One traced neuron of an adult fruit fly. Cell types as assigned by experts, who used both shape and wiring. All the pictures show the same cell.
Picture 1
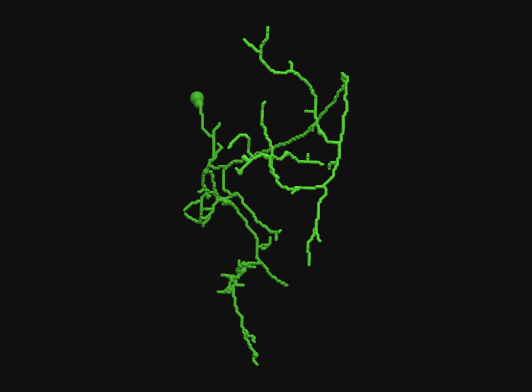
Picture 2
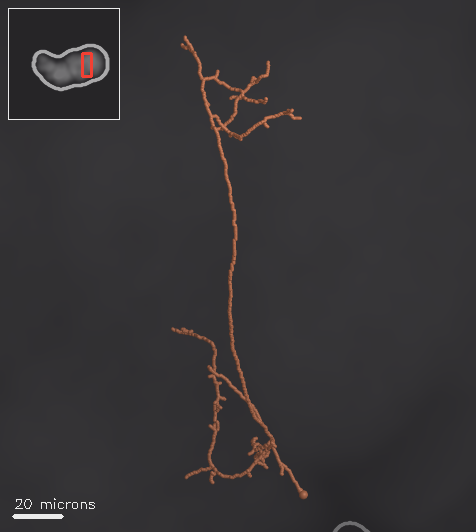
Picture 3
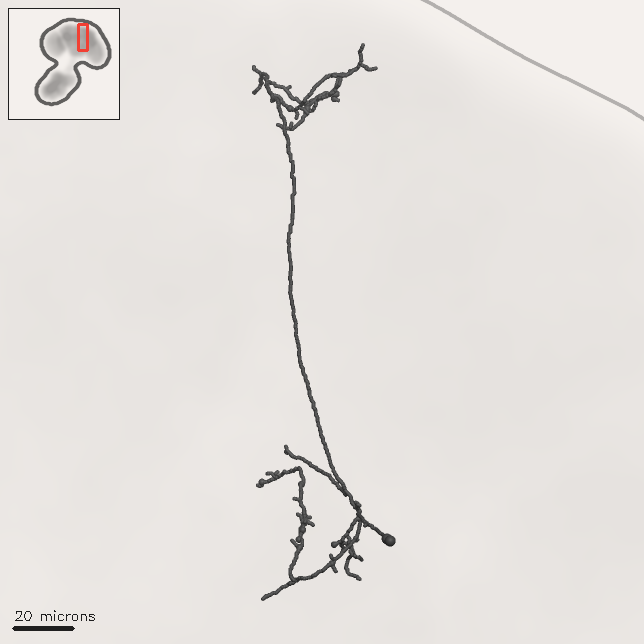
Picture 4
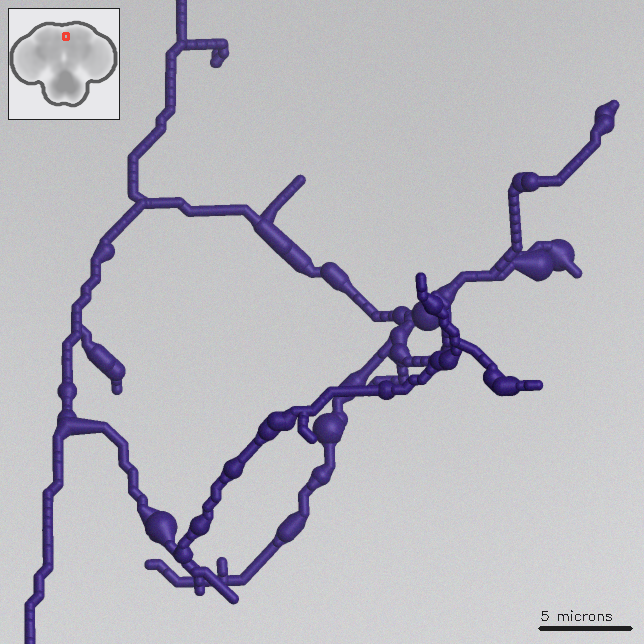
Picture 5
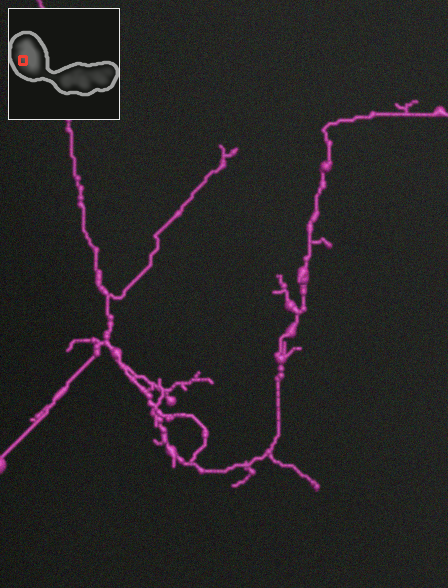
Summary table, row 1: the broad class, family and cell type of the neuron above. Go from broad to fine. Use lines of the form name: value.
broad class: central-brain intrinsic neuron
family: hemilineage FLAa2
cell type: CB4082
